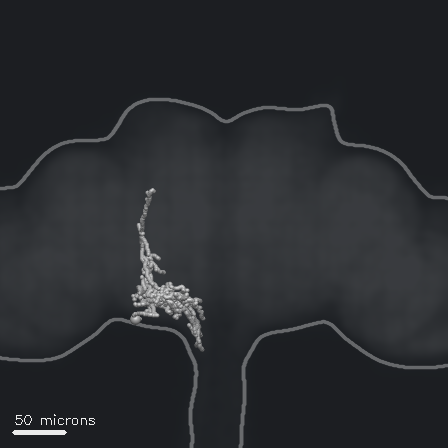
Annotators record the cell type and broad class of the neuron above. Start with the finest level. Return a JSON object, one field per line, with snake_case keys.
{
 "cell_type": "PS239",
 "broad_class": "central-brain intrinsic neuron"
}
